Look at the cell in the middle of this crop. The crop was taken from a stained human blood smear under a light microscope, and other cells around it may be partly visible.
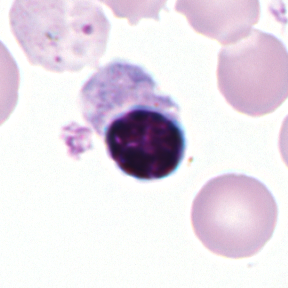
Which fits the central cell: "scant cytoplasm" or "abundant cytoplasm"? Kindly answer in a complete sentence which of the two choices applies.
This cell holds plenty of cytoplasm around the nucleus.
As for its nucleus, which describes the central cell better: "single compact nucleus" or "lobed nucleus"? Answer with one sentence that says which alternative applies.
The nucleus is neither lobed nor band-shaped but one compact round, oval or kidney-shaped mass.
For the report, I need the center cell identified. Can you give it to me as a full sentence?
In this smear crop, the middle cell is a normoblast.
